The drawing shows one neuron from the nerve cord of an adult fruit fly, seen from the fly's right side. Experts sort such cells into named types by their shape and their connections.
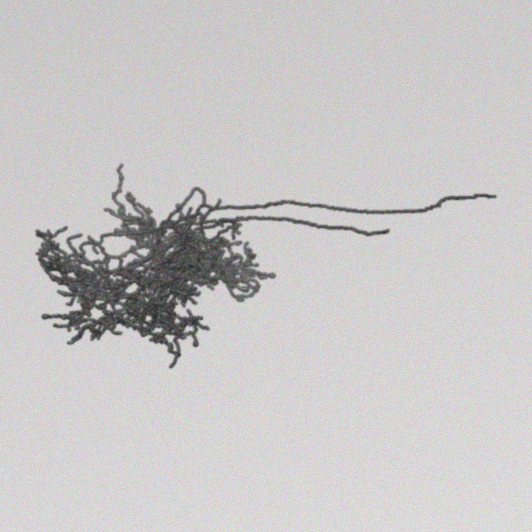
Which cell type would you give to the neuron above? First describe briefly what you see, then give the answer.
The picture shows dozens of branch ends. In this view it is wider than it is tall. Its broad class is ascending neuron. It is of cell type AN00A009.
